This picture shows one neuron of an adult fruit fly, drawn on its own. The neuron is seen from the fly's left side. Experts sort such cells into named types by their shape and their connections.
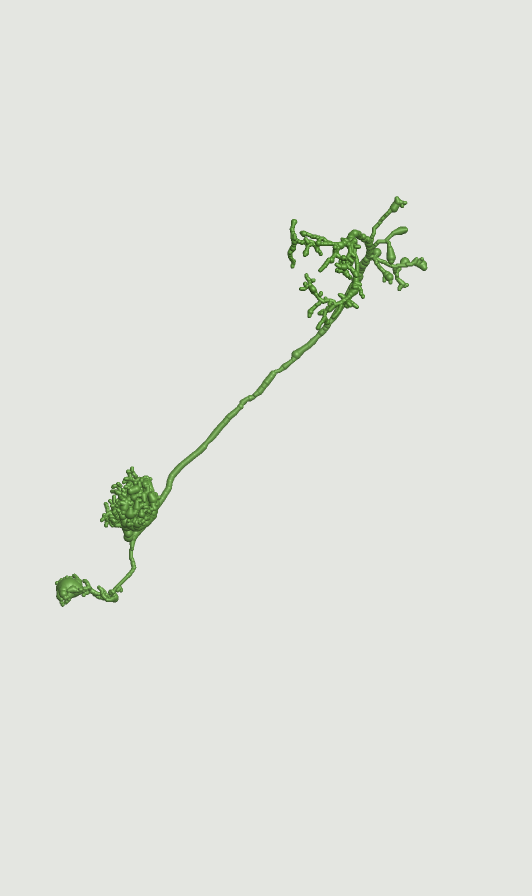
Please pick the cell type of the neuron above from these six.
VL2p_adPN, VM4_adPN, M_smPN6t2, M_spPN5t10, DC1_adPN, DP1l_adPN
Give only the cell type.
VL2p_adPN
